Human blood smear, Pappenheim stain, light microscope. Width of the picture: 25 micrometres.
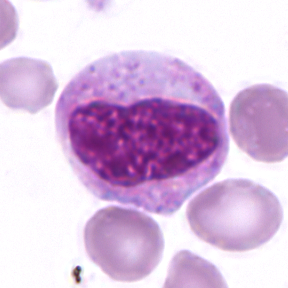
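Metamyelocyte with a bean-shaped nucleus of about 13 by 8 micrometres, shallowly notched at the middle of its upper edge. The pale greyish-lilac cytoplasm forms a wider band above the nucleus than below it. Fine purple granules are scattered through the cytoplasm, seen most plainly above the nucleus.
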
